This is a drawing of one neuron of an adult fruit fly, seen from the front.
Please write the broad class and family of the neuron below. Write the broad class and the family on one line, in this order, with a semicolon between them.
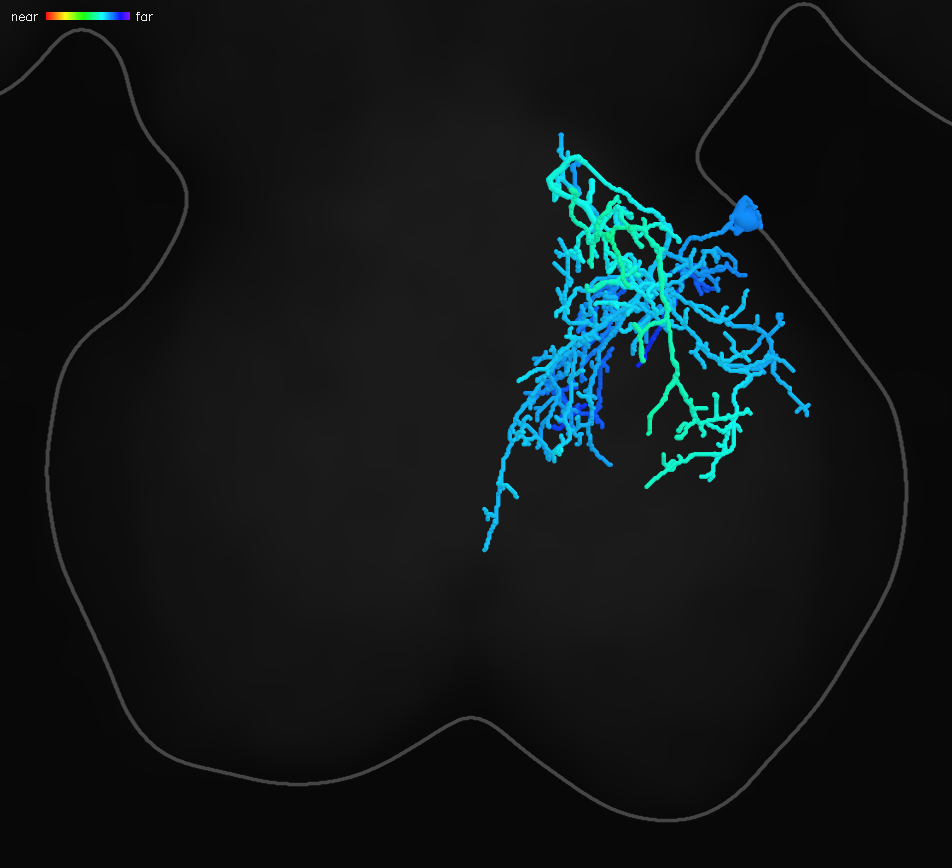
nerve-cord intrinsic neuron; hemilineage 19A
